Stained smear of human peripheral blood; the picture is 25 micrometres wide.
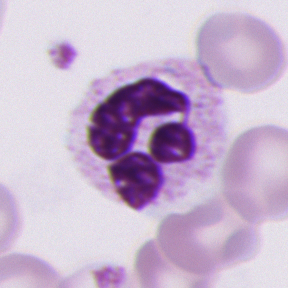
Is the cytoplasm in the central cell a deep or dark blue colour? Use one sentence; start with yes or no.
No, the cytoplasm of this cell is pink, salmon or almost colourless, with no blue or grey.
